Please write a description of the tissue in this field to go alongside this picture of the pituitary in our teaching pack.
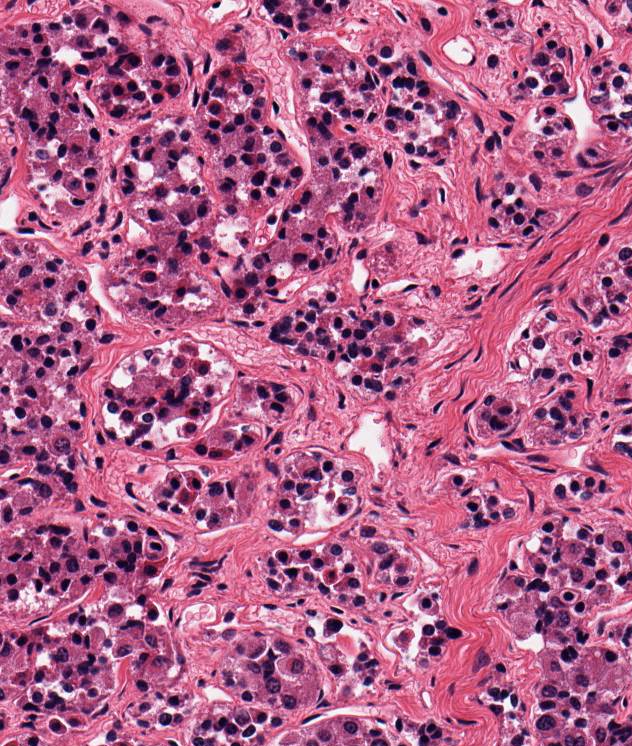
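Throughout, the cells seem to sit in rounded nests divided by bands of fibrous stroma. Thick, wavy bundles of pink collagen run through the right half. The nest cells have granular pink to purple cytoplasm, though some look paler and vacuolated. Scattered thin, elongated dark nuclei of stromal cells lie in the fibrous septa.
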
